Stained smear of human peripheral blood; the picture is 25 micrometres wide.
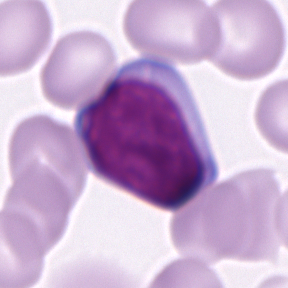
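Typical lymphocyte in a stained peripheral blood smear. The cytoplasm is a thin rim, widest along the upper-right side of the cell, and shows no granules. The chromatin is dark purple and coarsely clumped, with paler streaks between the clumps. No nucleoli are visible in the nucleus.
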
